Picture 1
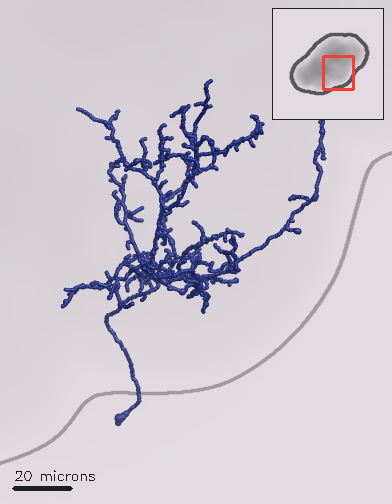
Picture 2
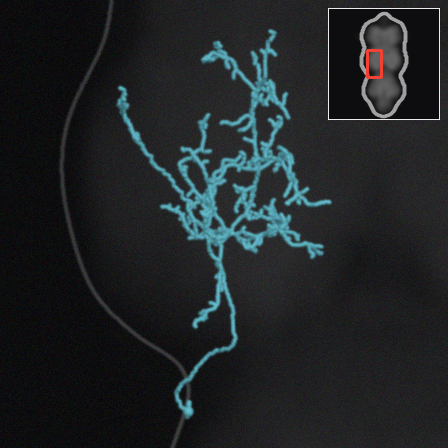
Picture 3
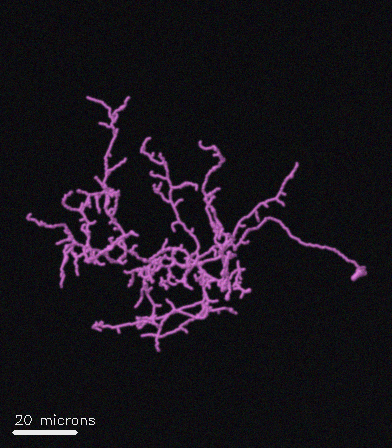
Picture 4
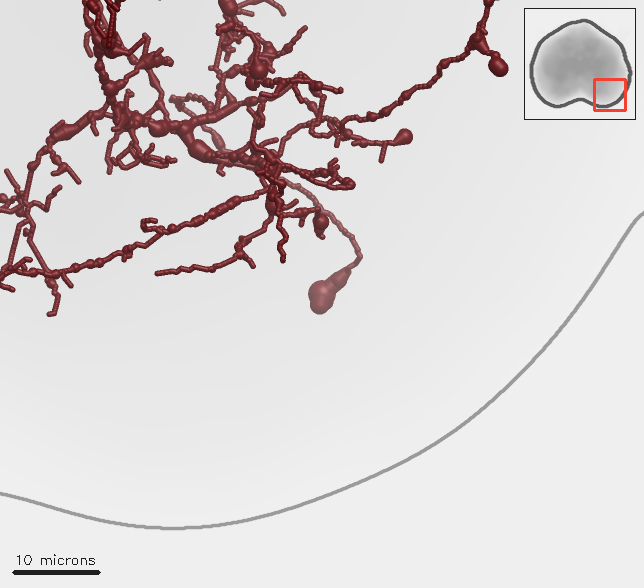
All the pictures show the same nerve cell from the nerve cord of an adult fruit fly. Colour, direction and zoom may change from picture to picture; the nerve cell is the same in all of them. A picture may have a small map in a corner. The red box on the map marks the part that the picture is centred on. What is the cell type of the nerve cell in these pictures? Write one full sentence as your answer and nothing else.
This nerve cell is of the type IN20A.22A045.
